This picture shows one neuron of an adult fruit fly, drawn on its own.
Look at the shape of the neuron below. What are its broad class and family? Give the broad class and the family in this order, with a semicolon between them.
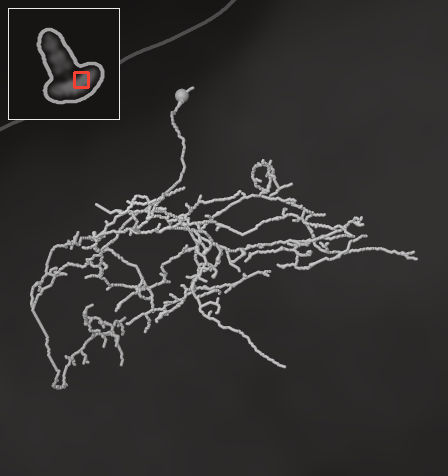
central-brain intrinsic neuron; hemilineage CLp1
